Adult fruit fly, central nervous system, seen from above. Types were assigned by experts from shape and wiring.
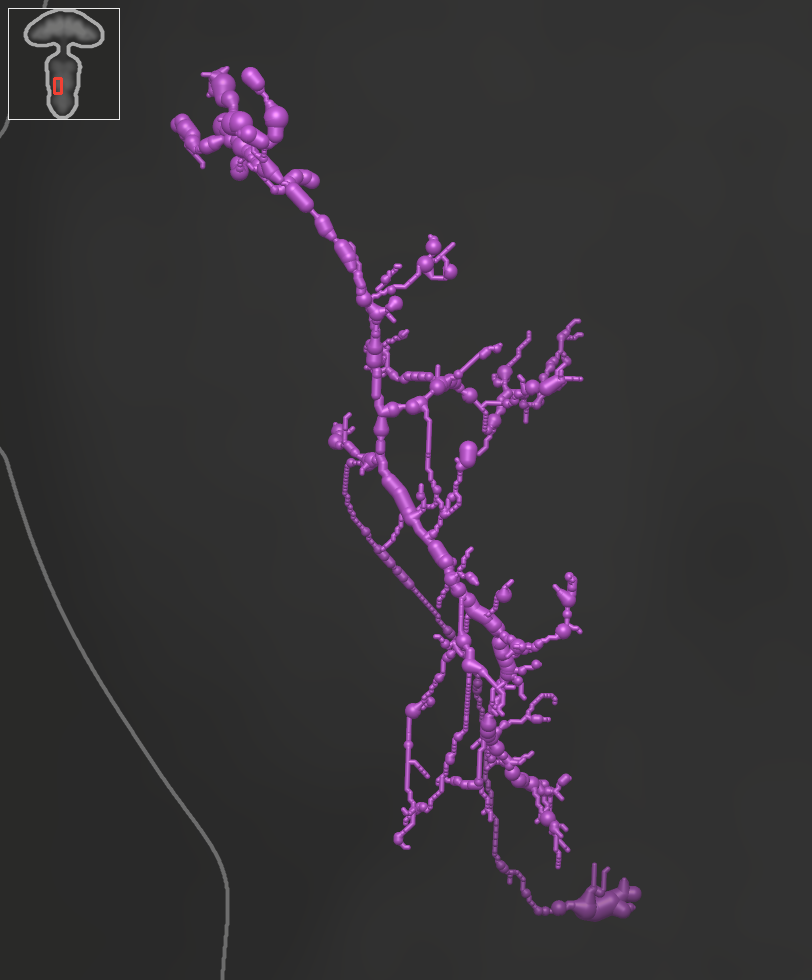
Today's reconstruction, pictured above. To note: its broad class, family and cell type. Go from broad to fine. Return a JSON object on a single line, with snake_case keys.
{"broad_class": "nerve-cord intrinsic neuron", "family": "hemilineage 03B", "cell_type": "IN03B060"}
